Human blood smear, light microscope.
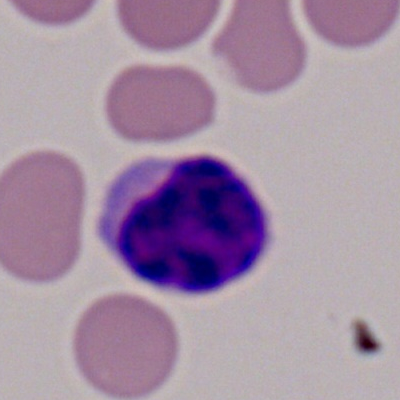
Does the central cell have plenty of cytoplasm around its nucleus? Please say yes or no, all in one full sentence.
No, rather than abundant, the cytoplasm of the cell is scant.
